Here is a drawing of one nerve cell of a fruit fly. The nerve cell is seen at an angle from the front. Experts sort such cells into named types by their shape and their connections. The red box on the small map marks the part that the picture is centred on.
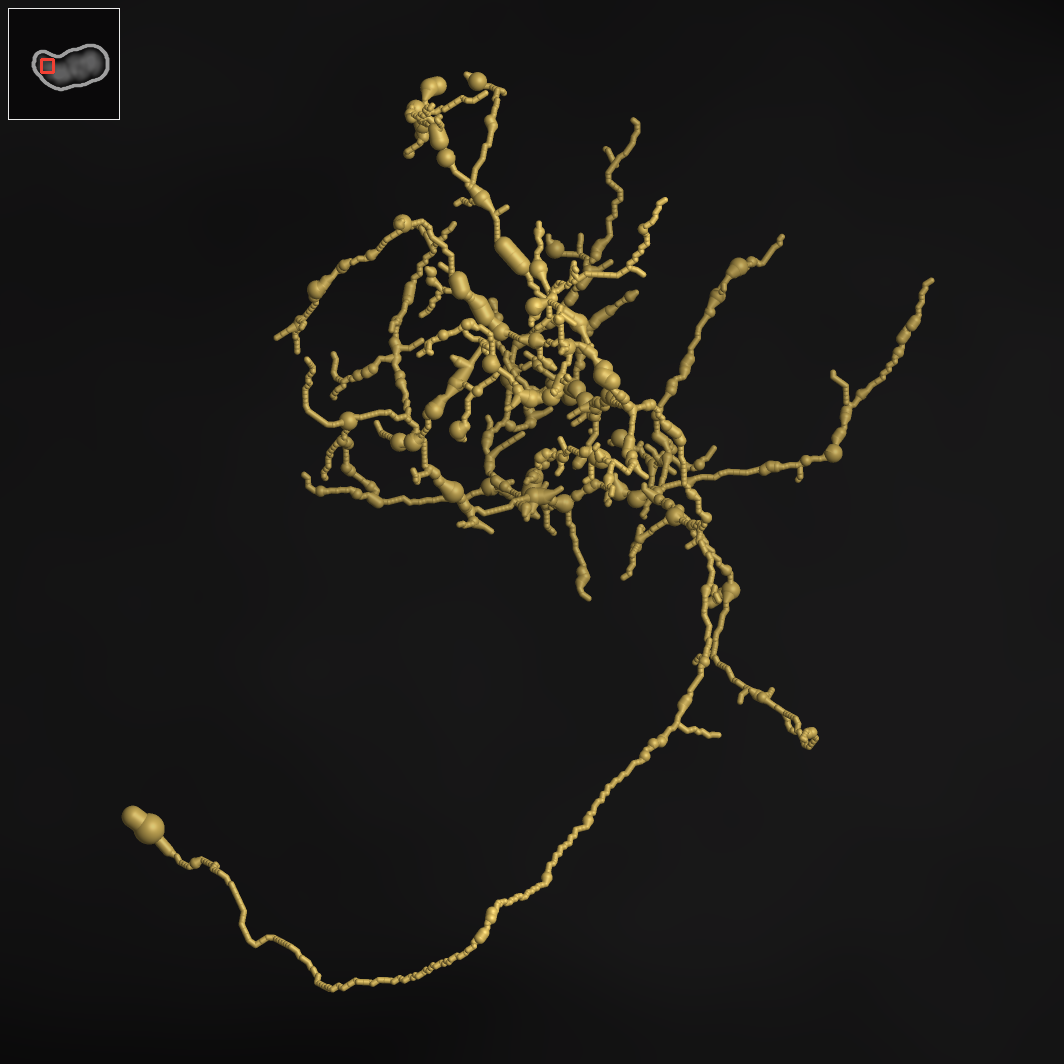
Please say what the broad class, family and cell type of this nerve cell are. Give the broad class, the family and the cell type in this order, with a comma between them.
nerve-cord intrinsic neuron, hemilineage 13B, IN13B087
